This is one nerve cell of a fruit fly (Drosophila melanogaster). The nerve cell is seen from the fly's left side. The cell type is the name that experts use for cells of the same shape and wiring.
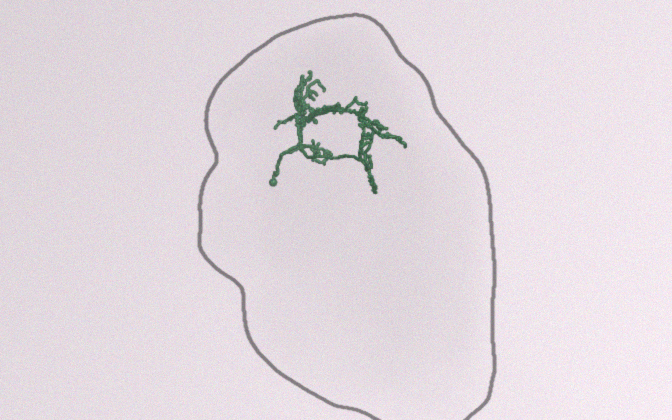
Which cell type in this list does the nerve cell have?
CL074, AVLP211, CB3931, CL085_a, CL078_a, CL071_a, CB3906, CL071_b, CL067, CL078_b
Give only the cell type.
CL085_a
